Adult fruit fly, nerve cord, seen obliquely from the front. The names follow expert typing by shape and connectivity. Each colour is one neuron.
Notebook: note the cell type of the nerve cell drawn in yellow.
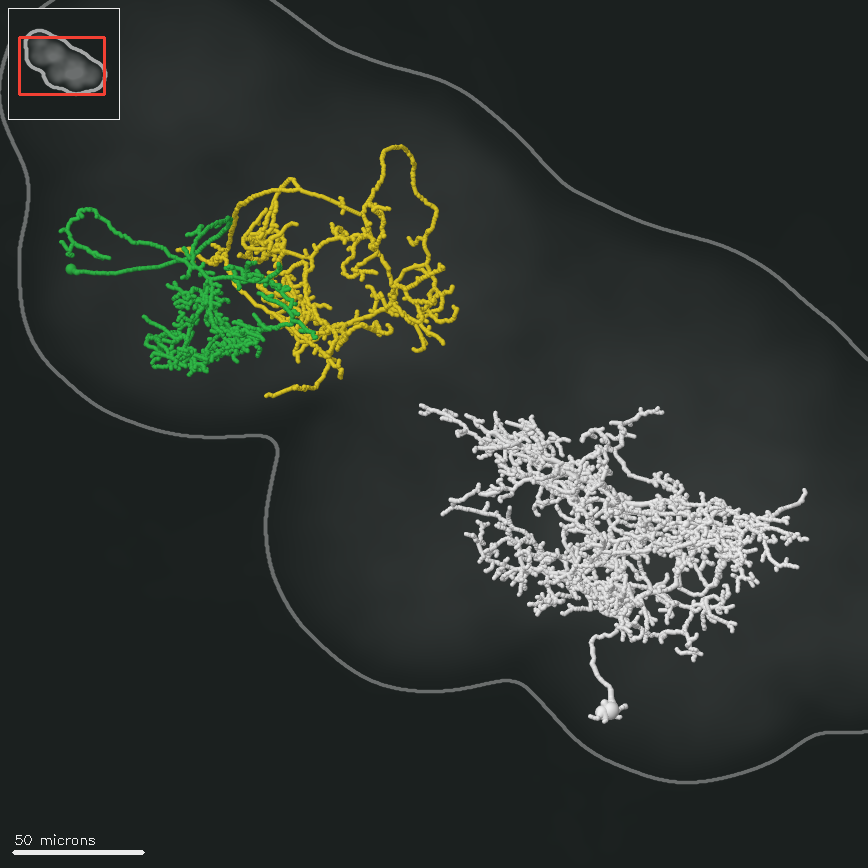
IN04B076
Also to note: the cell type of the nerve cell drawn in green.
IN04B112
